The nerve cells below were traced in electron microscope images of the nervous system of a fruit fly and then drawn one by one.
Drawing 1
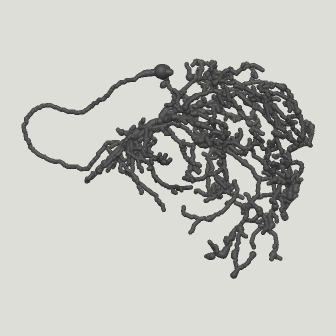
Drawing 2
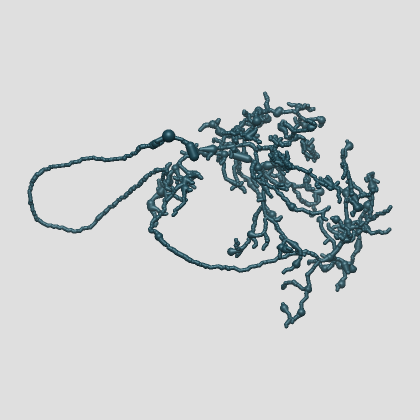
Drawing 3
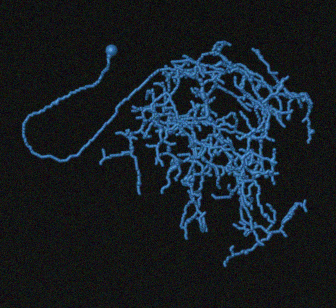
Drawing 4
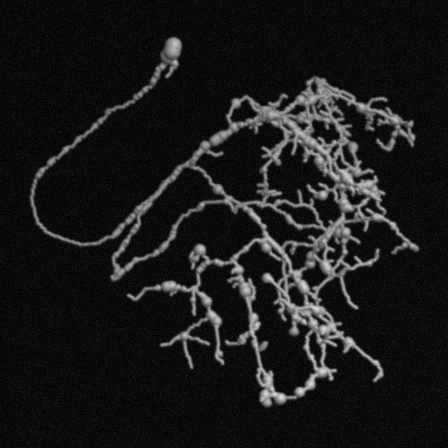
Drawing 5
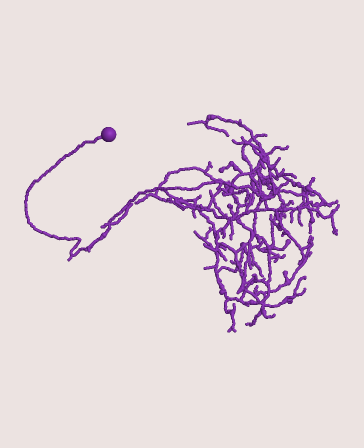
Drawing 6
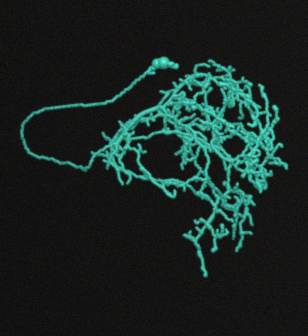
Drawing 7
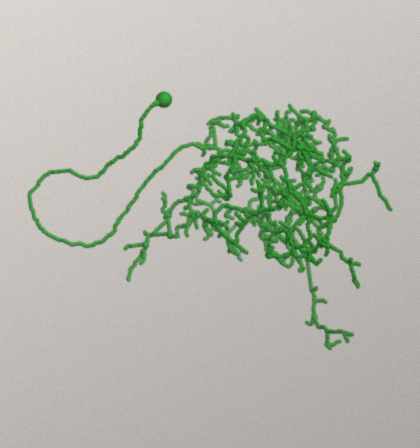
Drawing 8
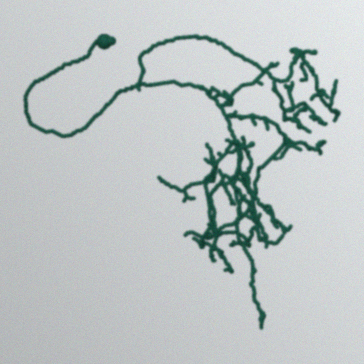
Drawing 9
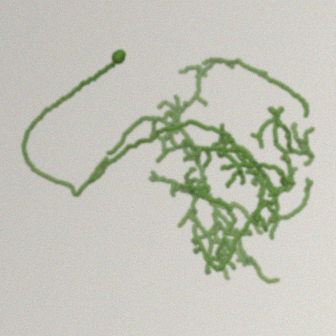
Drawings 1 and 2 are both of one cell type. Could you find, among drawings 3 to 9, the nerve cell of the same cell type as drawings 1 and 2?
6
